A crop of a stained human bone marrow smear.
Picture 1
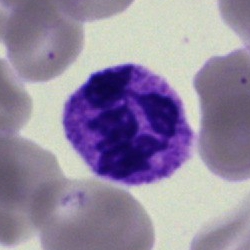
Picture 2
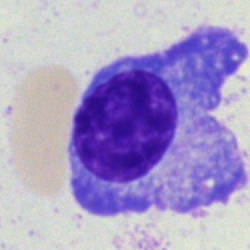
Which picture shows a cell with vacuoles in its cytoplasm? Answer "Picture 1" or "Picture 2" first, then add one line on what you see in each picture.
Picture 2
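In picture 1: No clear vacuoles are seen in the cell.
In picture 2: A few small clear spots lie in the cytoplasm on the right side of the cell.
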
